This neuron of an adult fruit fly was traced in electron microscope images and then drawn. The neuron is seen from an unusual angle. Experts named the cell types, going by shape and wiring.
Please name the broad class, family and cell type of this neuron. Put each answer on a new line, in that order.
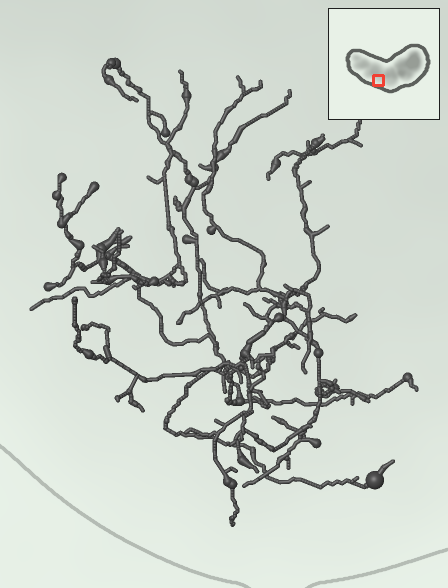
nerve-cord intrinsic neuron
hemilineage 01B
IN01B064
